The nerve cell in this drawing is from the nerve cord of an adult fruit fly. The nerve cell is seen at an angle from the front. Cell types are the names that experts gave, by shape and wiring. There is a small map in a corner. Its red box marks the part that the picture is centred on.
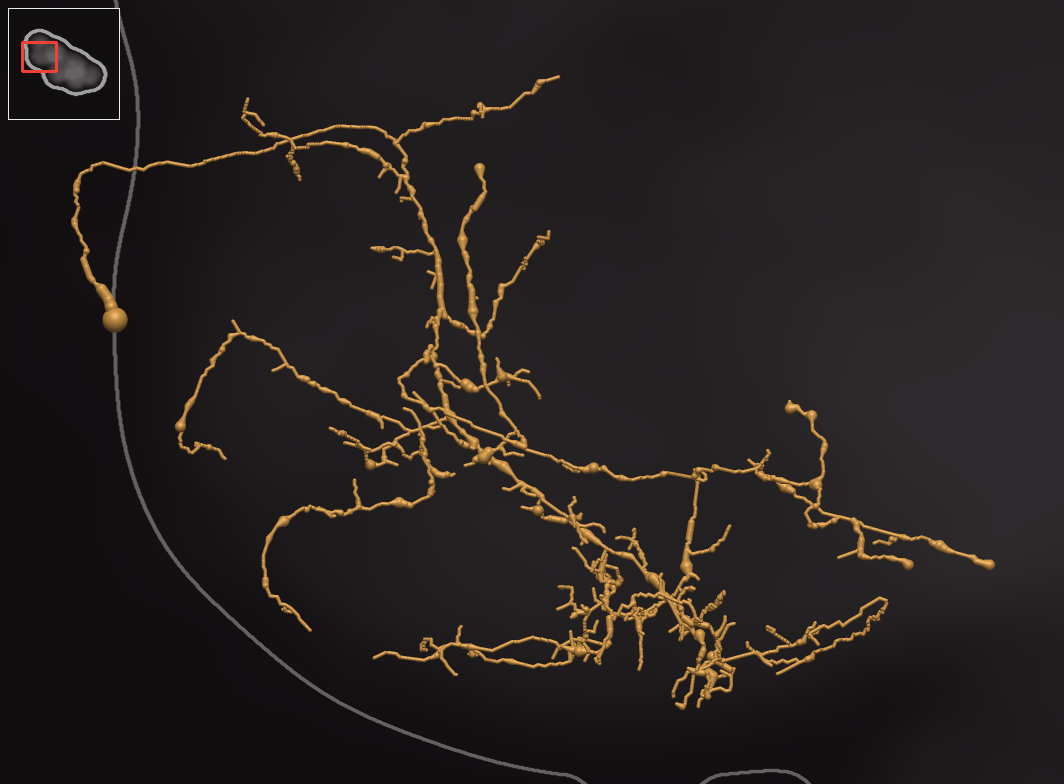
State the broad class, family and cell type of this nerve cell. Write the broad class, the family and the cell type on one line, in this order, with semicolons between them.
nerve-cord intrinsic neuron; hemilineage 20A.22A; IN20A.22A074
